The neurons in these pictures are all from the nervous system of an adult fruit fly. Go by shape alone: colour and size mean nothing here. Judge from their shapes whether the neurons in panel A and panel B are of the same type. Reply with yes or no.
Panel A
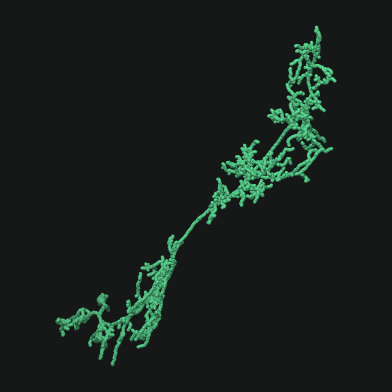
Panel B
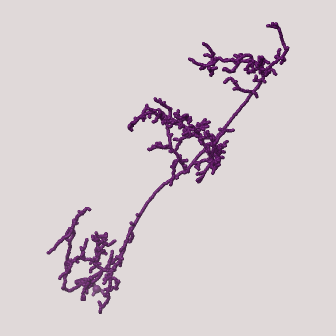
yes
